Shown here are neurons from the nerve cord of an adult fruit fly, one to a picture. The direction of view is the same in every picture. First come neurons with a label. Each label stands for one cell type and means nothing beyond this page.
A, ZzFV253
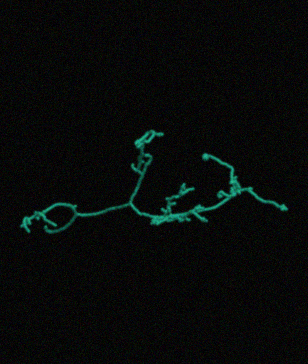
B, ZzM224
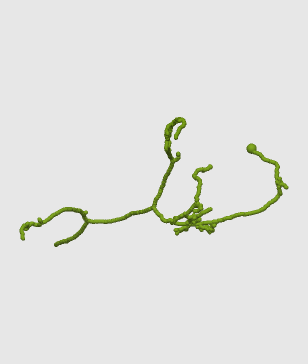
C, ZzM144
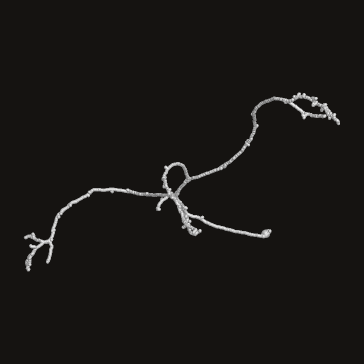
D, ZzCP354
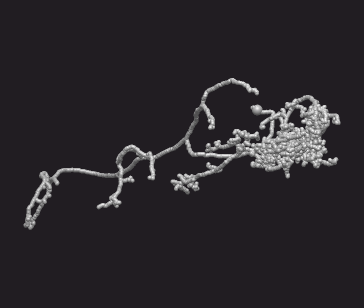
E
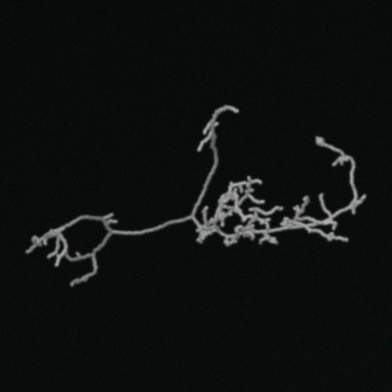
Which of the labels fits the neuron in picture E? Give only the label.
ZzFV253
